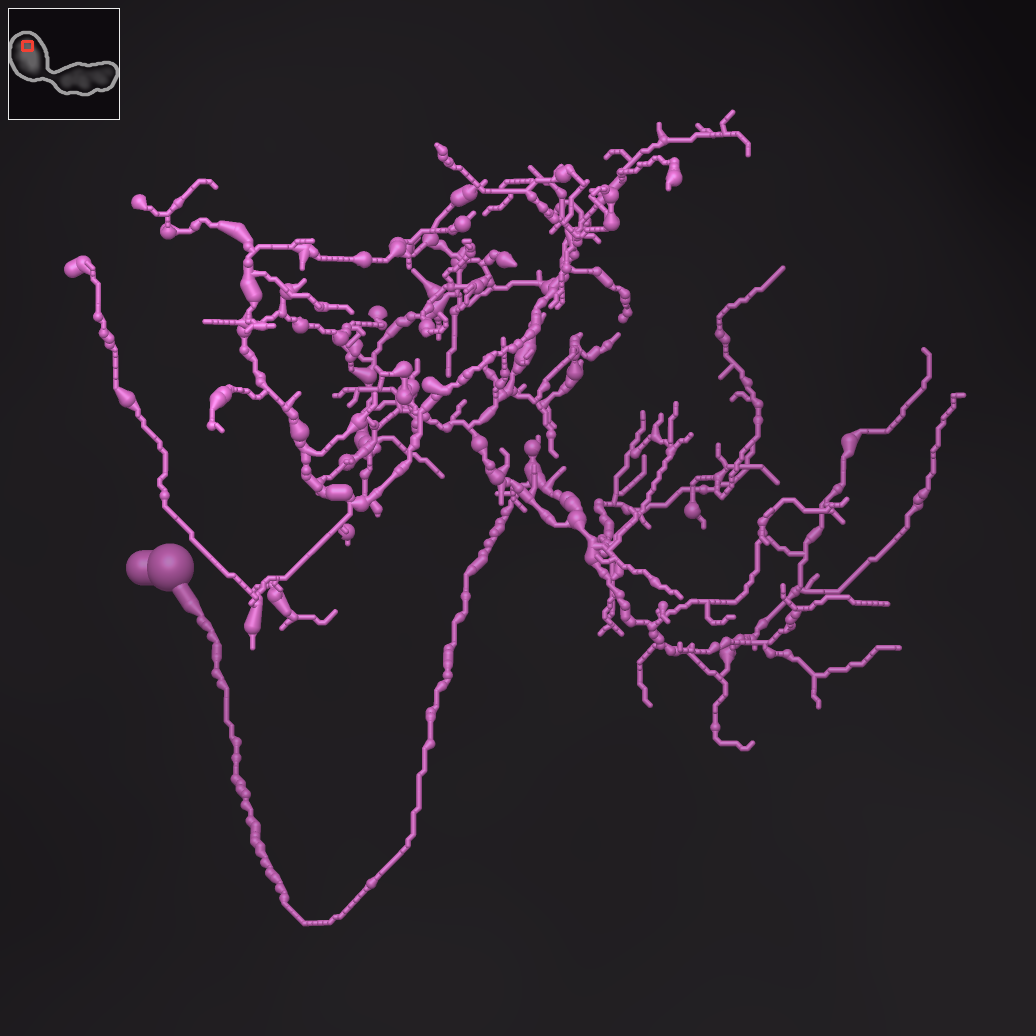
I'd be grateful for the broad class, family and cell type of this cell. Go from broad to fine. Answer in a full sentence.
A central-brain intrinsic neuron of hemilineage VPNl&d1_dorsal, type LHAV5c1.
